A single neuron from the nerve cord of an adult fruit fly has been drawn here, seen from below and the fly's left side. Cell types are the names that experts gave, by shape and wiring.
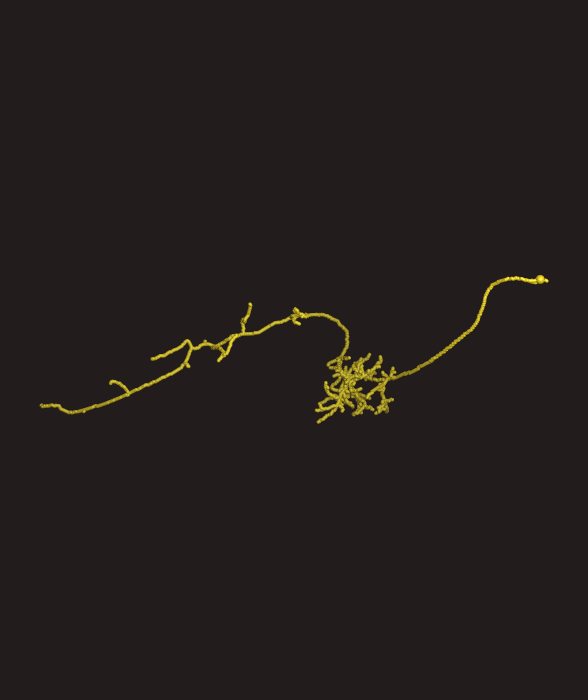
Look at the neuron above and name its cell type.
IN06A094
